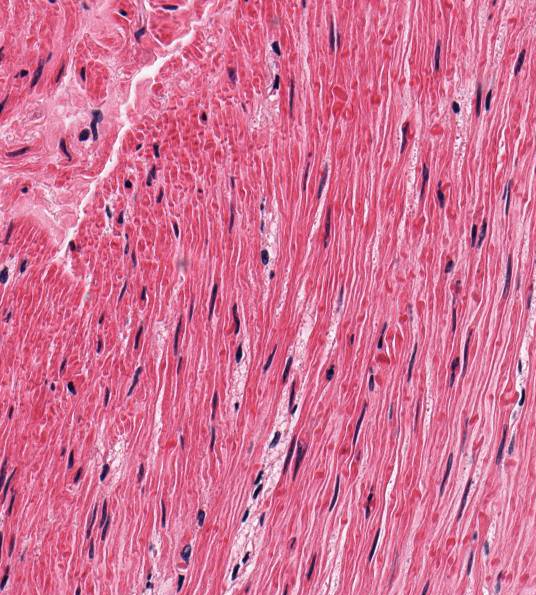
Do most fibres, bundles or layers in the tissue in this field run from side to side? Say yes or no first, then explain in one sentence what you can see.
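No. Most of the field is filled with long pink fibres running roughly top to bottom in parallel.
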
